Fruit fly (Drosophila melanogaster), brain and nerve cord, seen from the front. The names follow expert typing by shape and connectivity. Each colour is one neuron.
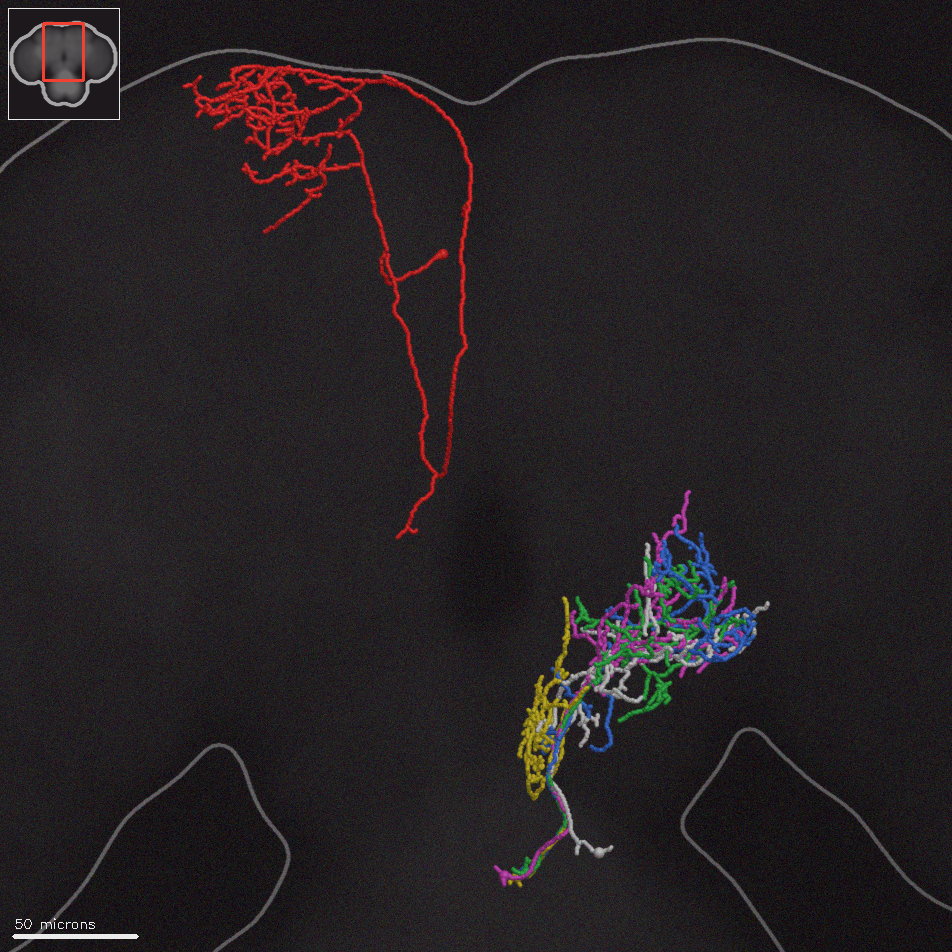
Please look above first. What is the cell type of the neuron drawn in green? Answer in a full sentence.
The cell type is CB2792.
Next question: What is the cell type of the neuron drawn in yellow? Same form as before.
The cell type is GNG410.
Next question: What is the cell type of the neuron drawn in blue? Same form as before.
The cell type is CB2912.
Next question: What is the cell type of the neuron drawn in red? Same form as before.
The cell type is CB4127.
